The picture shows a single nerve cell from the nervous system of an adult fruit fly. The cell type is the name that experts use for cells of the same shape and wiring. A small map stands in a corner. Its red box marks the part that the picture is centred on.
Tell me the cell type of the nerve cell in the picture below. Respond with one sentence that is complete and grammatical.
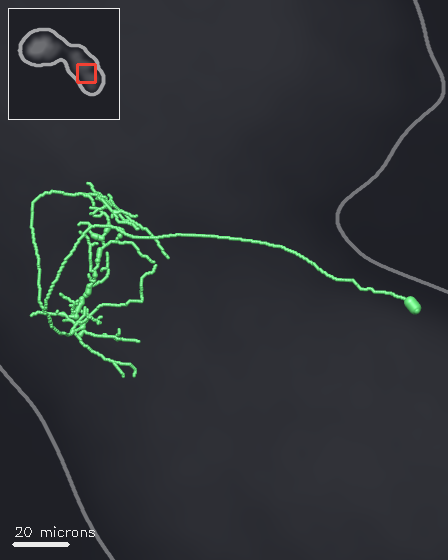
So far as cell type goes, this nerve cell is IN02A058.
